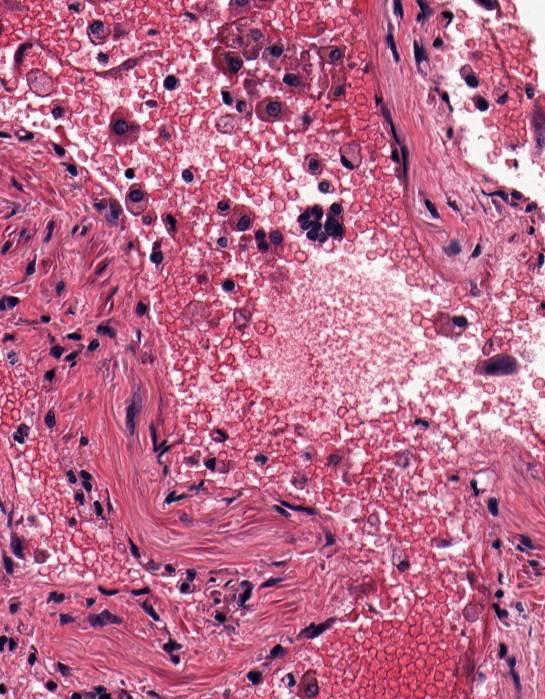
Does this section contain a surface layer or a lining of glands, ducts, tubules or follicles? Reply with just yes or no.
No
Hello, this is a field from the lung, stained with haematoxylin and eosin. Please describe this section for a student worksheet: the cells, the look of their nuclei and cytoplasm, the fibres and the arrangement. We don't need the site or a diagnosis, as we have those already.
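Red blood cells, closely packed, fill most of the field. A broad band of wavy pink fibrous tissue crosses diagonally from upper left to lower middle, with spindle-shaped nuclei. Larger rounded cells with brownish granular cytoplasm and one round nucleus scatter through the upper middle.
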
